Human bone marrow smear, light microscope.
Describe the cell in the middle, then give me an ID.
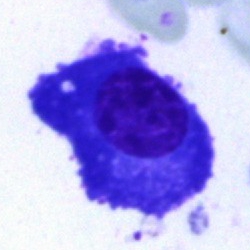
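This one's outline is irregular, with a ragged edge, and small bleb-like knobs stud much of its surface. There's abundant deep blue cytoplasm, holding one small clear vacuole up at the upper left. It's a plasma cell.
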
